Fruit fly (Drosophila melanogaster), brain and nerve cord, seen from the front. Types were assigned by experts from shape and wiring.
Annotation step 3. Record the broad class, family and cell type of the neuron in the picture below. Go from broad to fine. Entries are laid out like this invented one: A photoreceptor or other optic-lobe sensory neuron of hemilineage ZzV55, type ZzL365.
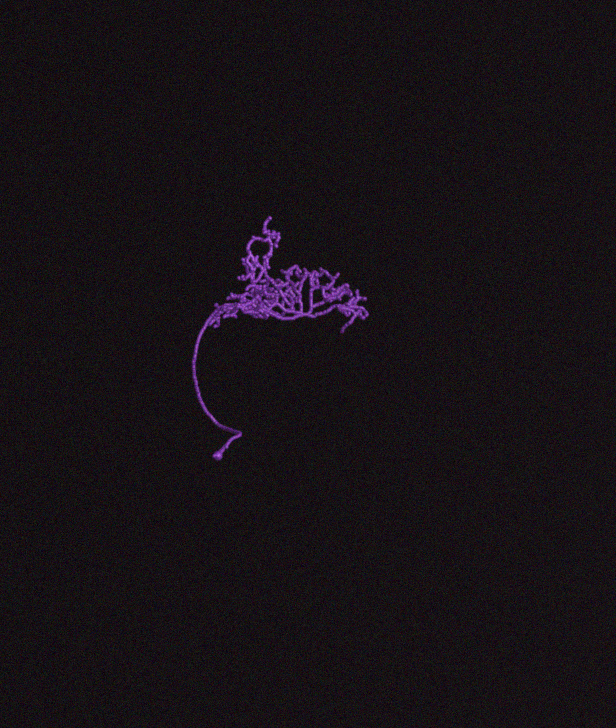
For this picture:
A central-brain intrinsic neuron of hemilineage LALv1_dorsal, type FB4F_c.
